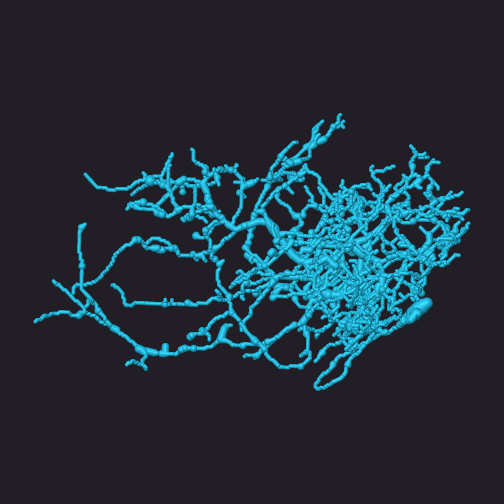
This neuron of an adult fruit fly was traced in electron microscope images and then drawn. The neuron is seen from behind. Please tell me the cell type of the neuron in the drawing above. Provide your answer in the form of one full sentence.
As for cell type, this neuron is GNG131.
